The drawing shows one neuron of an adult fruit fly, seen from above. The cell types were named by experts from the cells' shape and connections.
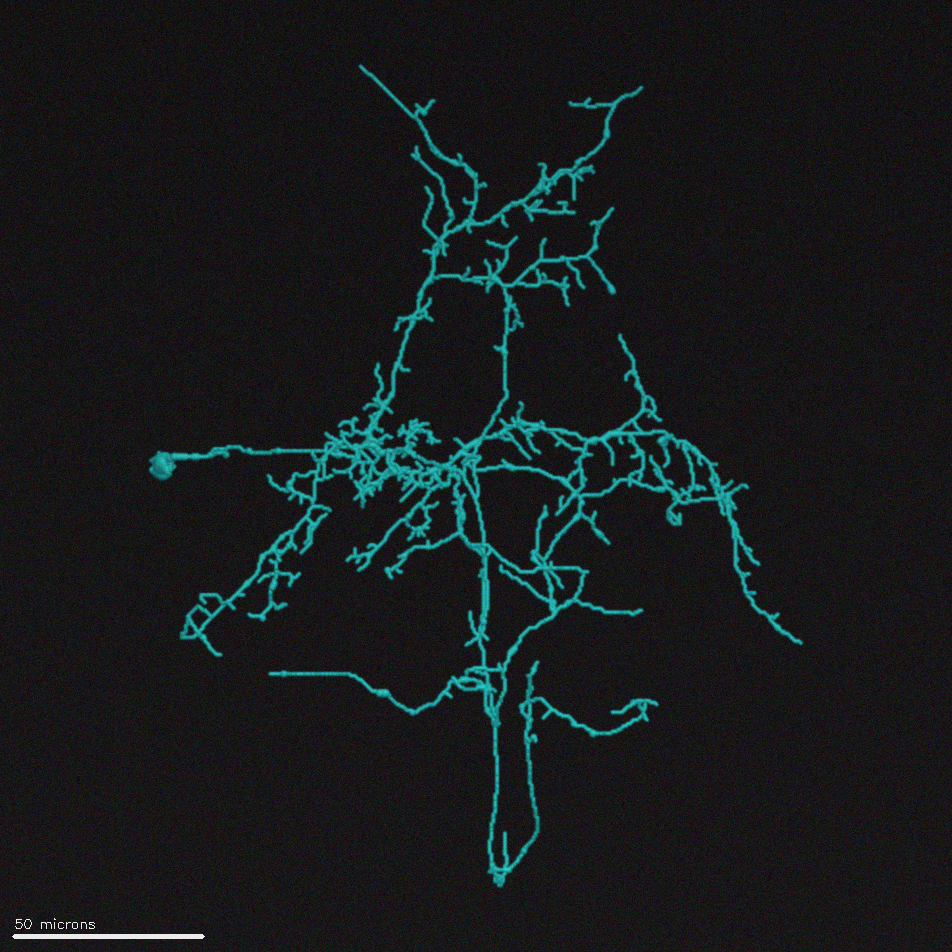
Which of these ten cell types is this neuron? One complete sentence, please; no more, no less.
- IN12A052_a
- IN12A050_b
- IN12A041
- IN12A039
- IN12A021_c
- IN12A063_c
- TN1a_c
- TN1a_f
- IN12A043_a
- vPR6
The neuron has TN1a_c as its cell type.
